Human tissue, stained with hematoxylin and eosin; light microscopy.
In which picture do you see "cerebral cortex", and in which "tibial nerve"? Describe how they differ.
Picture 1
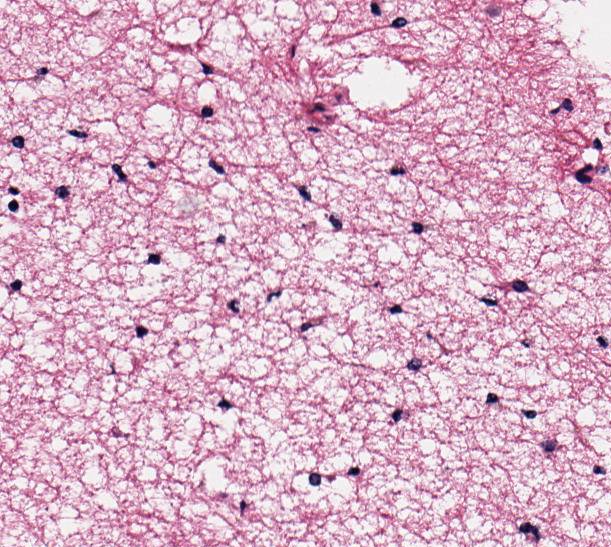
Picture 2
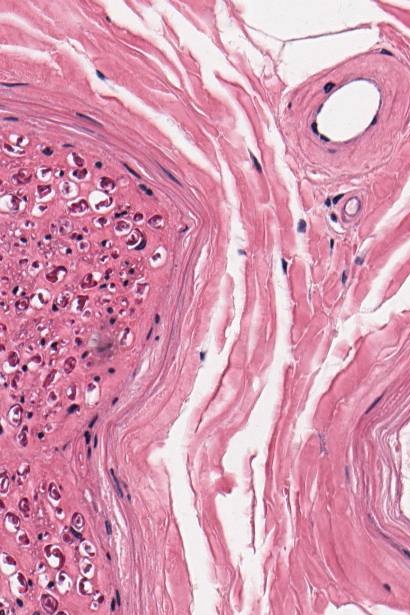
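Picture 1 shows cerebral cortex and picture 2 shows tibial nerve. In picture 1, a fine pink fibrillary meshwork fills the whole field without any division into lobules or layers. Its nuclei are small, dark blue and round to oval, lying singly and spread sparsely and fairly evenly, and most have no visible cytoplasm of their own around them. Picture 2 instead contains a bundle packed with many small round profiles, each a clear ring around a small pink centre, wrapped by several concentric layers of flattened cells with thin elongated nuclei. Outside the bundle, thick pink collagen bands run in long wavy lines, mostly from top to bottom, and curve around it; the sparse nuclei in this fibrous tissue are small, dark and spindle-shaped.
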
